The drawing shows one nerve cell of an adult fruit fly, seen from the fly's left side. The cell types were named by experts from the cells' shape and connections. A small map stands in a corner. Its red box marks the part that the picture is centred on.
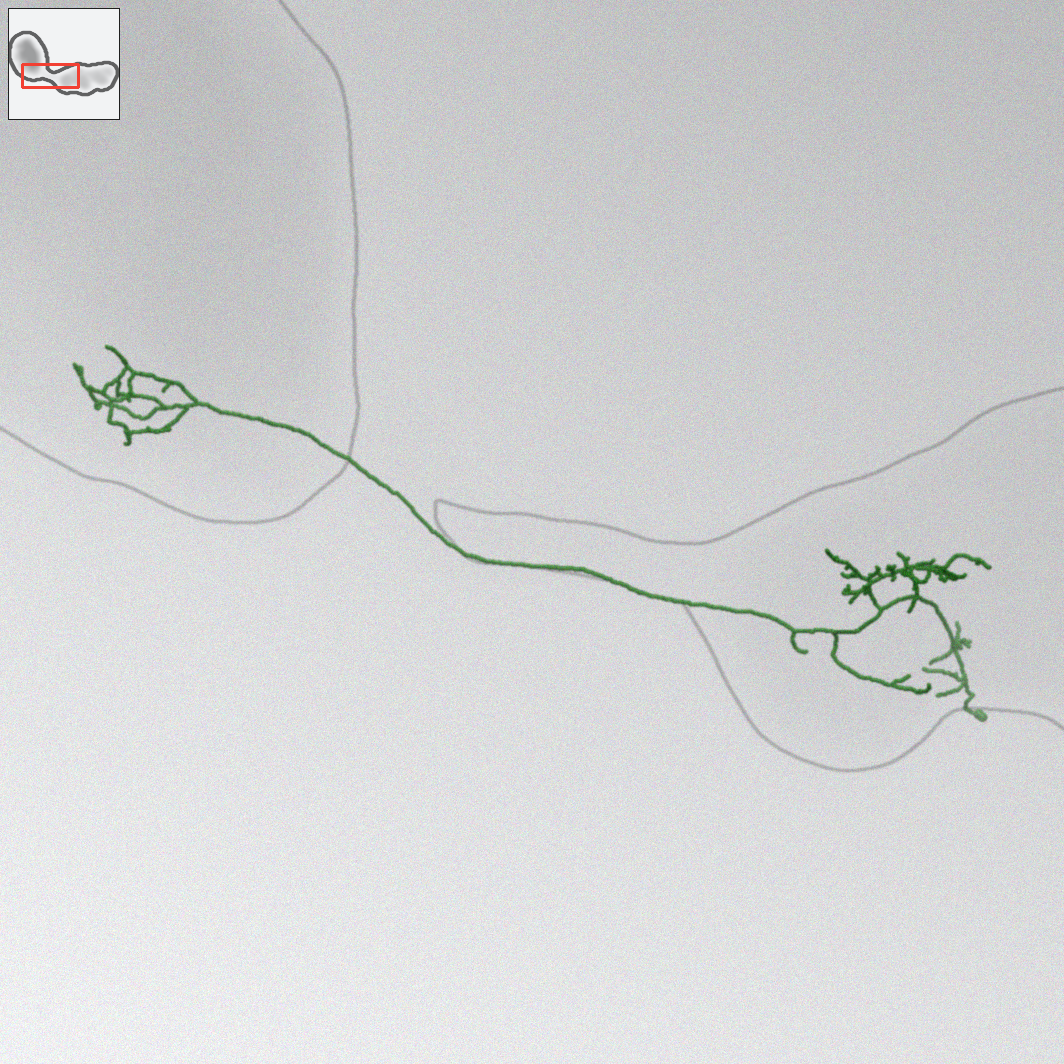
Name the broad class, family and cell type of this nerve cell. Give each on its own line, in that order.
ascending neuron
hemilineage 12B
AN12B076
